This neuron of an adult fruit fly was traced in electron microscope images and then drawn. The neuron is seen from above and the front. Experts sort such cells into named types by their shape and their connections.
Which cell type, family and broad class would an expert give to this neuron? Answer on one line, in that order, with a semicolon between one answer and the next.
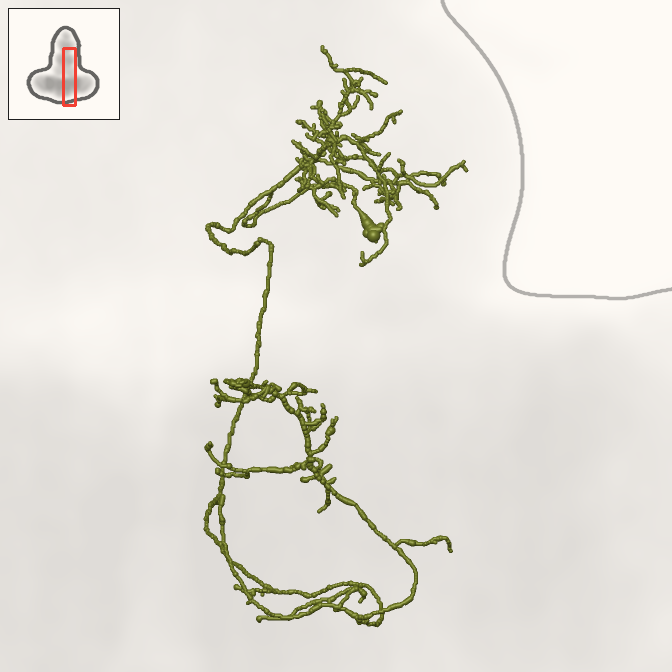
AN04B023; hemilineage 04B; ascending neuron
